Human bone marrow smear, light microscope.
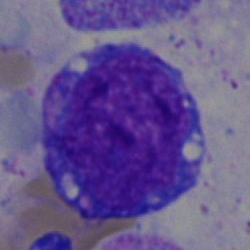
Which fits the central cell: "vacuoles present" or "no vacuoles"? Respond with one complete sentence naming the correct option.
This cell shows one or more clear vacuoles in its cytoplasm.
